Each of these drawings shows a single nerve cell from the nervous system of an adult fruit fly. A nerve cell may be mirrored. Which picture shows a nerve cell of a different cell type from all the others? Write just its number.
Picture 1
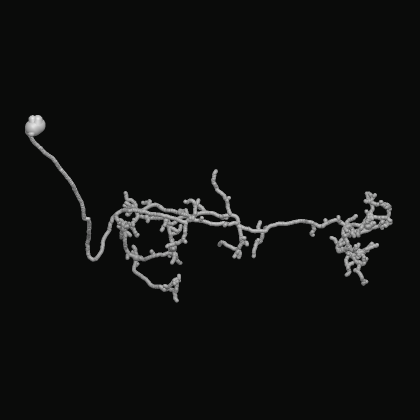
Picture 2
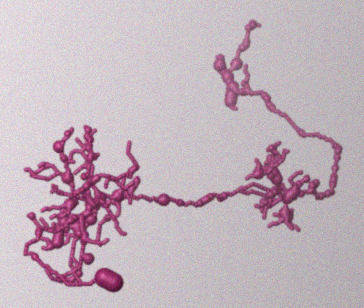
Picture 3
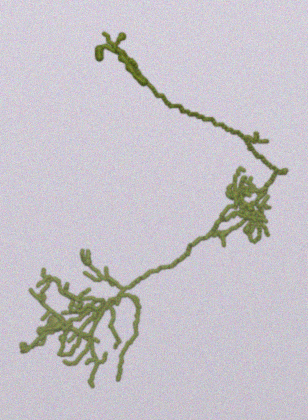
1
